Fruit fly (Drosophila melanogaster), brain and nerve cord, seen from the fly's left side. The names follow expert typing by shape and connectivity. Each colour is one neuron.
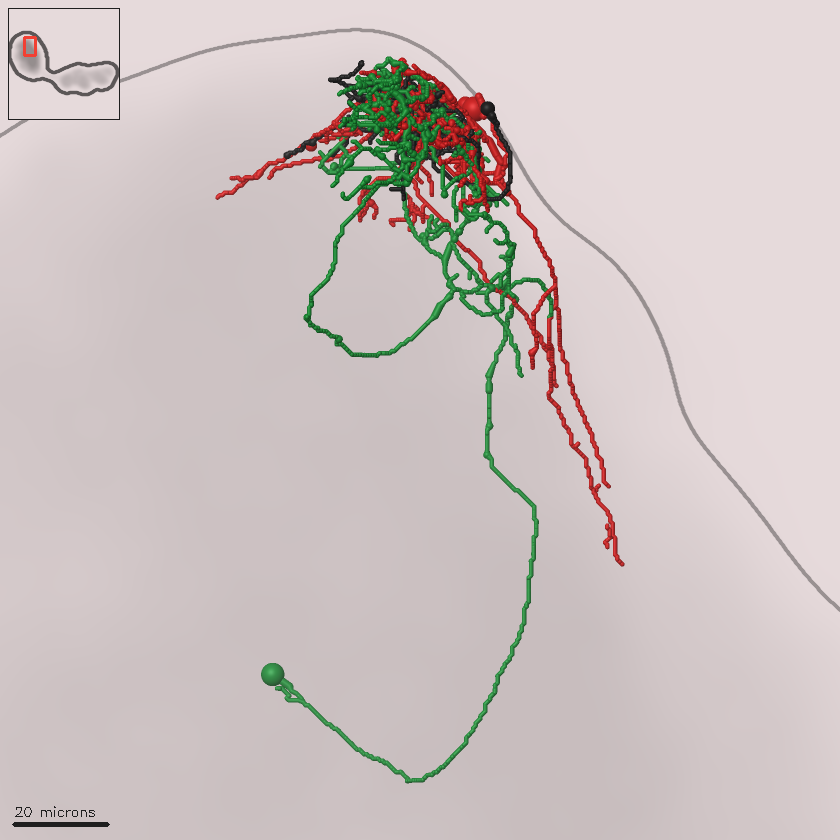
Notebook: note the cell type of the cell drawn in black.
CB4130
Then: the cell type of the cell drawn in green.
SLP211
